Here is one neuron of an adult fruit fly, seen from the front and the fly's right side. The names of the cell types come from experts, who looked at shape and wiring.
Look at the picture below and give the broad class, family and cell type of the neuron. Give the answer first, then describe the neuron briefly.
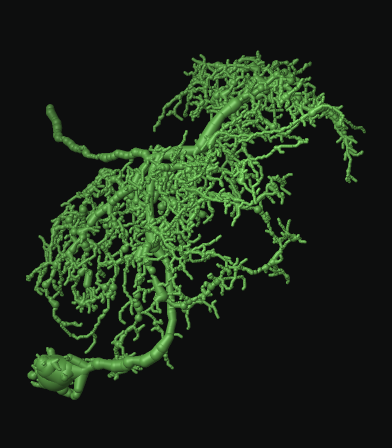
Its broad class is motor neuron of the nerve cord. The family is hemilineage 06A. Its cell type is MNad19. The picture shows more than a hundred branch ends. As drawn here it is about as wide as it is tall.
